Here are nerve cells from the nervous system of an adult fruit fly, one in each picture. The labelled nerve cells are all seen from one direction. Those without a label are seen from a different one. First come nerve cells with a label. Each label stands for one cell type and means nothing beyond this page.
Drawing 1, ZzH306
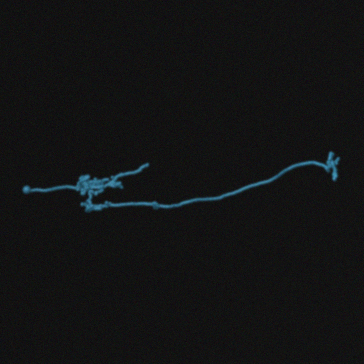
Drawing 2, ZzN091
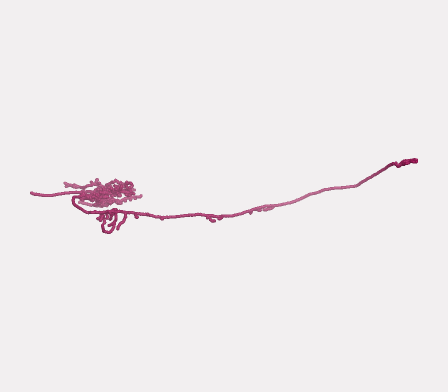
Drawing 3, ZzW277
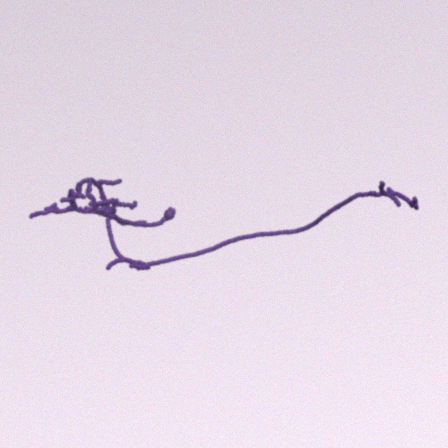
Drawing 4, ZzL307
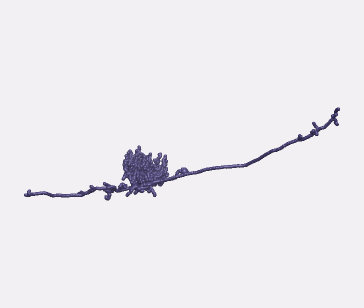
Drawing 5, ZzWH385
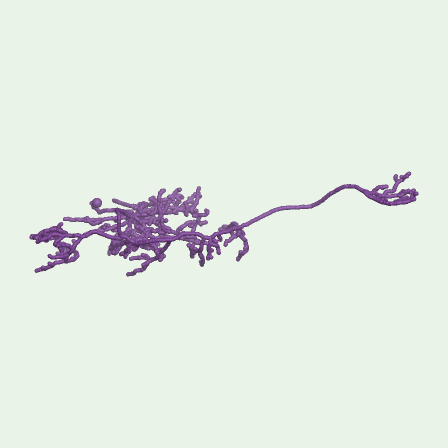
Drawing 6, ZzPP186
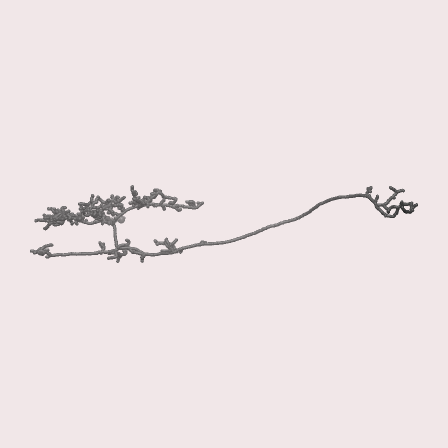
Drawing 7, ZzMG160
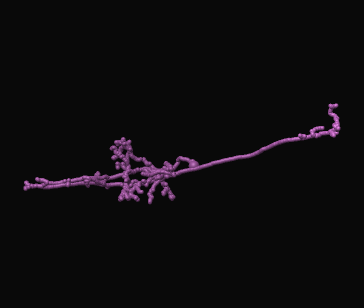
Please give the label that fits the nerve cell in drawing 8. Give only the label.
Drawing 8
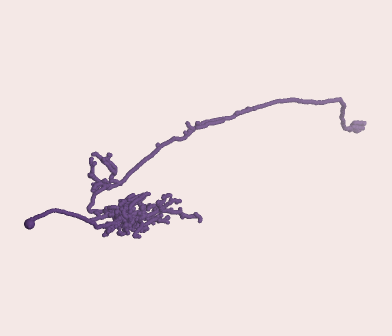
ZzN091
